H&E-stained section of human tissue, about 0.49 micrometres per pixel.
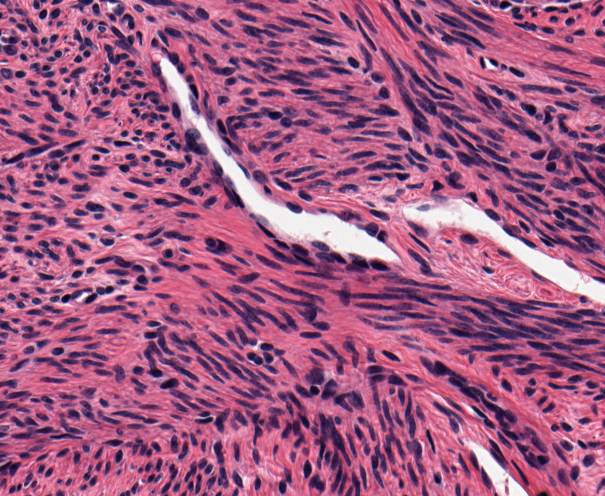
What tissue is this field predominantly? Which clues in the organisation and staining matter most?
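Smooth muscle, composed entirely of spindle cells in fascicles running in differing directions. Nuclei mostly elongated, dark, parallel to the long axis of their cells. Cytoplasm pink, fibrillary, eosinophilic, merging into long strands.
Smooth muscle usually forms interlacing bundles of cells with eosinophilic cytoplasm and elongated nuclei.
No epithelium or glands anywhere.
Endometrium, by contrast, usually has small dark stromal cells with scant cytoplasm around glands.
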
